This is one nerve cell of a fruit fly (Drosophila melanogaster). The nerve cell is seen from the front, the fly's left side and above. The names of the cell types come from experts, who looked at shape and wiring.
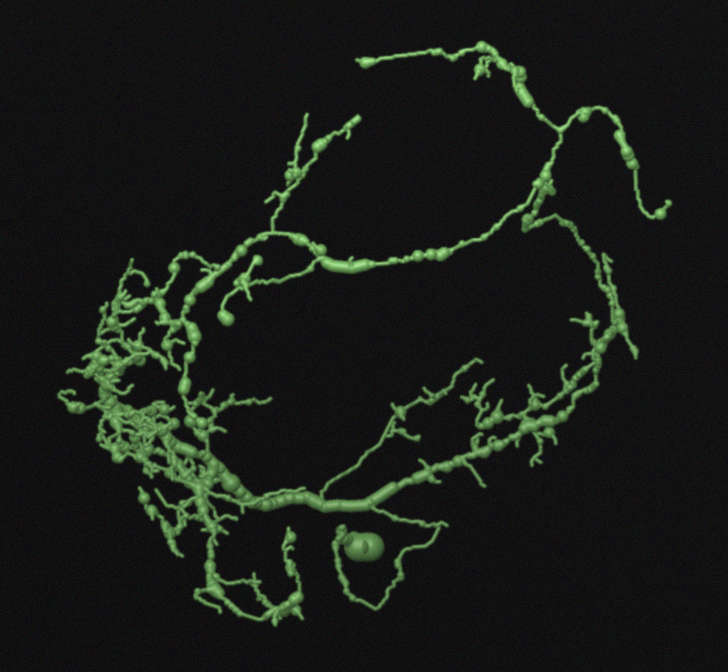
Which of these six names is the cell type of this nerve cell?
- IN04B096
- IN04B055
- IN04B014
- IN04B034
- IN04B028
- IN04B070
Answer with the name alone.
IN04B034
